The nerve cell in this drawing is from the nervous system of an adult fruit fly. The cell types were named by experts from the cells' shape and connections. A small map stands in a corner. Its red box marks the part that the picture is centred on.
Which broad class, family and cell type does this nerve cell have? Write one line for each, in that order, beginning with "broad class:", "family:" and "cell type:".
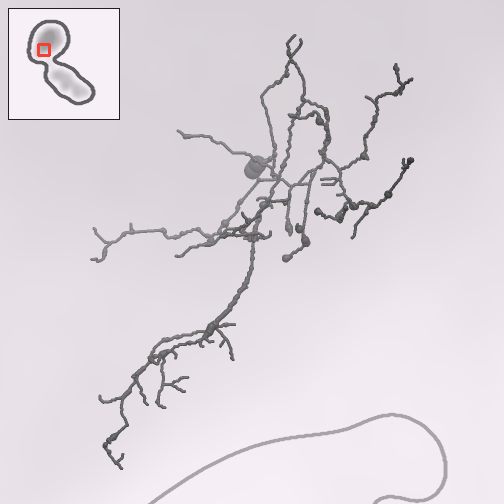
broad class: optic-lobe intrinsic neuron
family: Li
cell type: Li27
